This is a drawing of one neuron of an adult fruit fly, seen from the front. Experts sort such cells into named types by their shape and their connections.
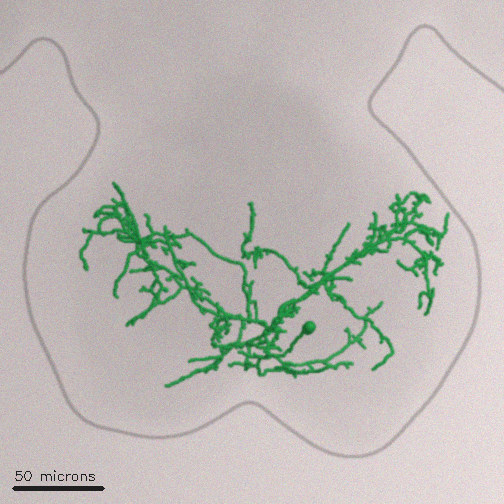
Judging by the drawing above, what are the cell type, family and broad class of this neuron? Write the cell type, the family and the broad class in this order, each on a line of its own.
IN10B012
hemilineage 10B
nerve-cord intrinsic neuron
